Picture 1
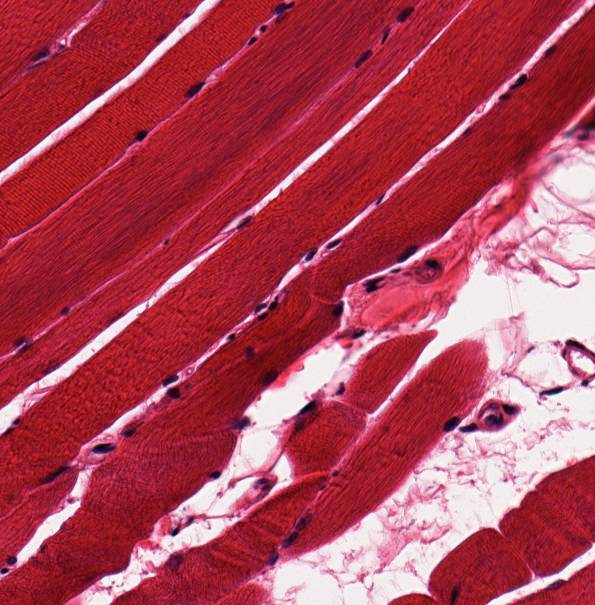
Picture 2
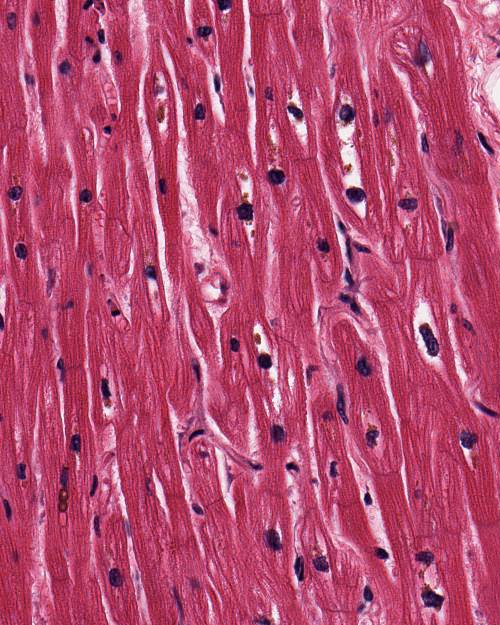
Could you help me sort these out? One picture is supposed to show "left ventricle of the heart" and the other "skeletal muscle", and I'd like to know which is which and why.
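Picture 1 is skeletal muscle and picture 2 is the left ventricle of the heart. In picture 1, long parallel fibres run diagonally from lower left to upper right across most of the field, whereas in picture 2 closely packed fibres cut lengthwise run roughly from top to bottom. The skeletal muscle fibres show fine transverse cross-striations and stain a deep, even red, while the fibres of the left ventricle are deep pink with fine lengthwise fibrils. The nuclei differ in position: in picture 1 they are dark and elongated and lie at the edges of the fibres, but in picture 2 they are oval and central, many sitting in a pale or clear zone that extends beyond their ends along the fibre axis.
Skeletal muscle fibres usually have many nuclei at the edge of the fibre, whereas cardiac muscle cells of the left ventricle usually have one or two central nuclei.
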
